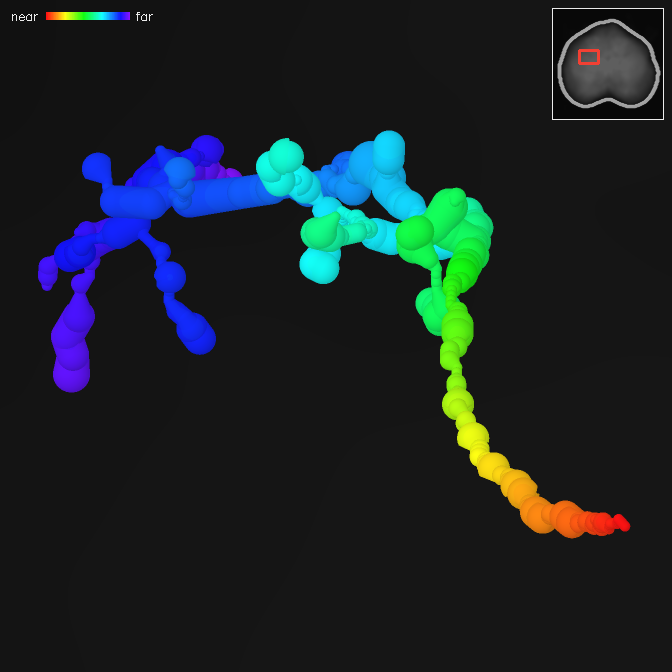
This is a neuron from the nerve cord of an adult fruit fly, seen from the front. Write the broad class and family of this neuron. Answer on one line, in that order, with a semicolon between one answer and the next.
descending neuron; hemilineage LB6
